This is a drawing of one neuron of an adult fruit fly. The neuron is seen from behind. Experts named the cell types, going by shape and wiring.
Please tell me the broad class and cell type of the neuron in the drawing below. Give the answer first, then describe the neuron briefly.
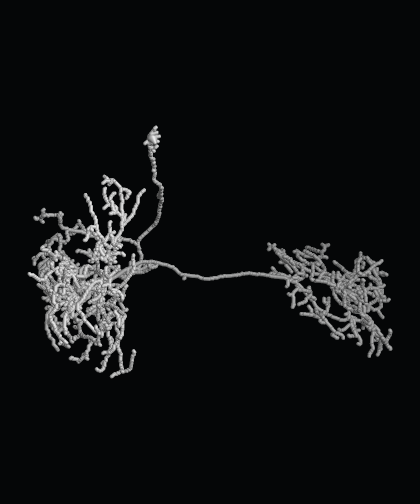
Its broad class is central-brain intrinsic neuron. The cell type is LAL165. The picture shows dozens of branch ends. As drawn here it is wider than it is tall.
